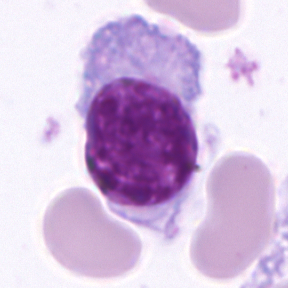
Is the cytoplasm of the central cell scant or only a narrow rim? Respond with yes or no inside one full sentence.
No, what surrounds the nucleus is a broad area of cytoplasm.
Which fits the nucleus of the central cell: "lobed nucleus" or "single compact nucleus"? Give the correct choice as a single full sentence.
What the cell contains is a single compact round, oval or kidney-shaped nucleus.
